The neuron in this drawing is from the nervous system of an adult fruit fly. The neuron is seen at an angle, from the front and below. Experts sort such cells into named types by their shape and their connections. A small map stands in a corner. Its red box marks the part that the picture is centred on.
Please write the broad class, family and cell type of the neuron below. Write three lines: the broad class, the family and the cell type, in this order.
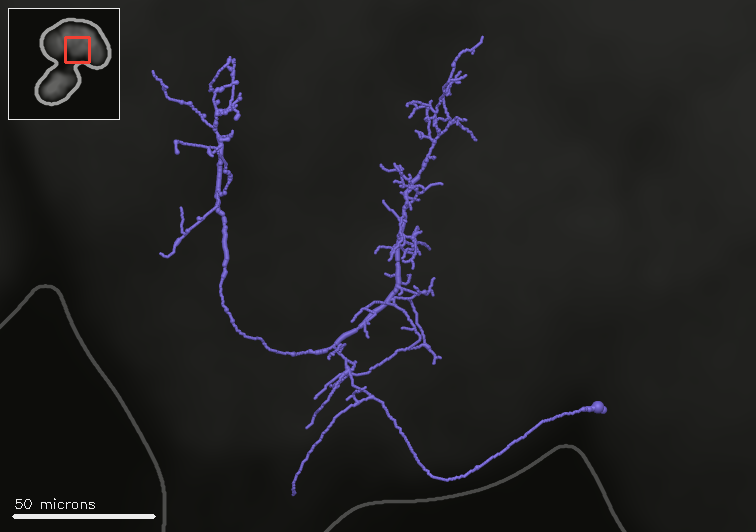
central-brain intrinsic neuron
hemilineage LB6
PS354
